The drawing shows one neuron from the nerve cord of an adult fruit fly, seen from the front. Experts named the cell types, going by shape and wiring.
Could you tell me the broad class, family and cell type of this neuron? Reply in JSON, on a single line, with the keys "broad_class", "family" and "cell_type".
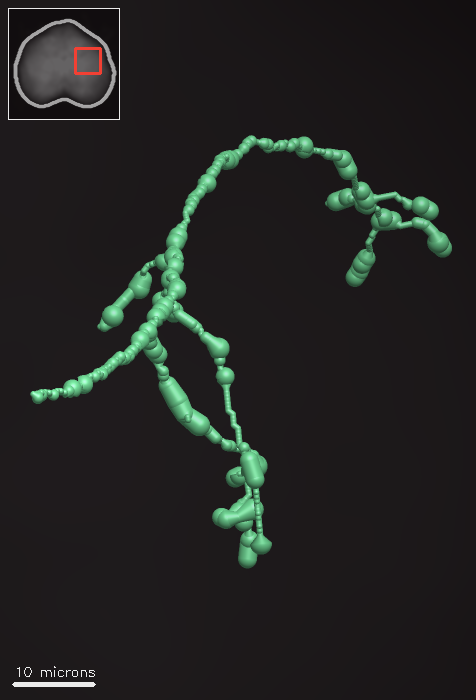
{"broad_class": "descending neuron", "family": "DNge", "cell_type": "DNge051"}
